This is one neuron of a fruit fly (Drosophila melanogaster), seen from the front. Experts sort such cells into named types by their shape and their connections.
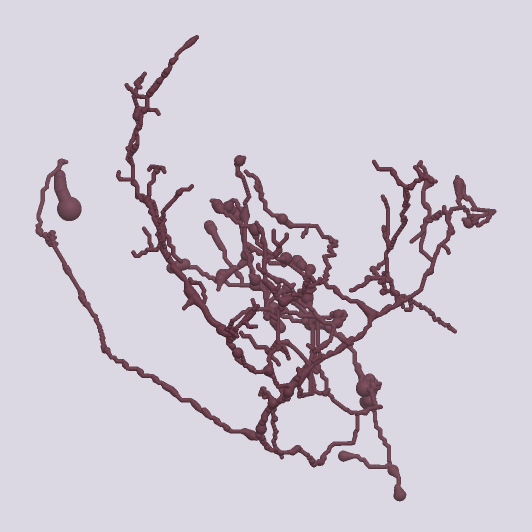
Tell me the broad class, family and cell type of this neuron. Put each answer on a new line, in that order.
nerve-cord intrinsic neuron
hemilineage 09A
IN09A049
